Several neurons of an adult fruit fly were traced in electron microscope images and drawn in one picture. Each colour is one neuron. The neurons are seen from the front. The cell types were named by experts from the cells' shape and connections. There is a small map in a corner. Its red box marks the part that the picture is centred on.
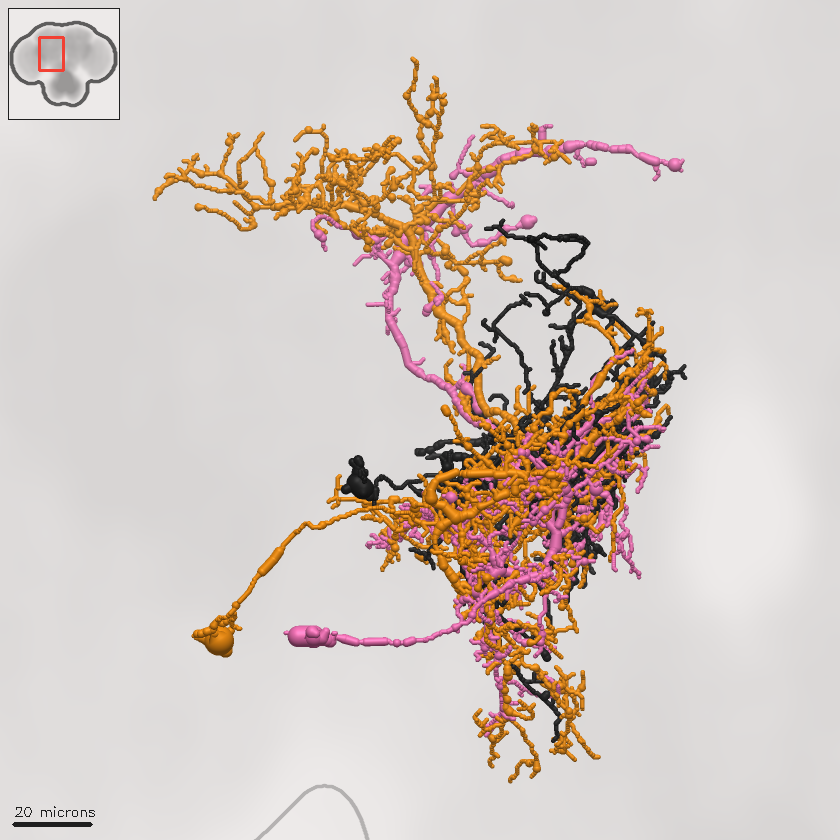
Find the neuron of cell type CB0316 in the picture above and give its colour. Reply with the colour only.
black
